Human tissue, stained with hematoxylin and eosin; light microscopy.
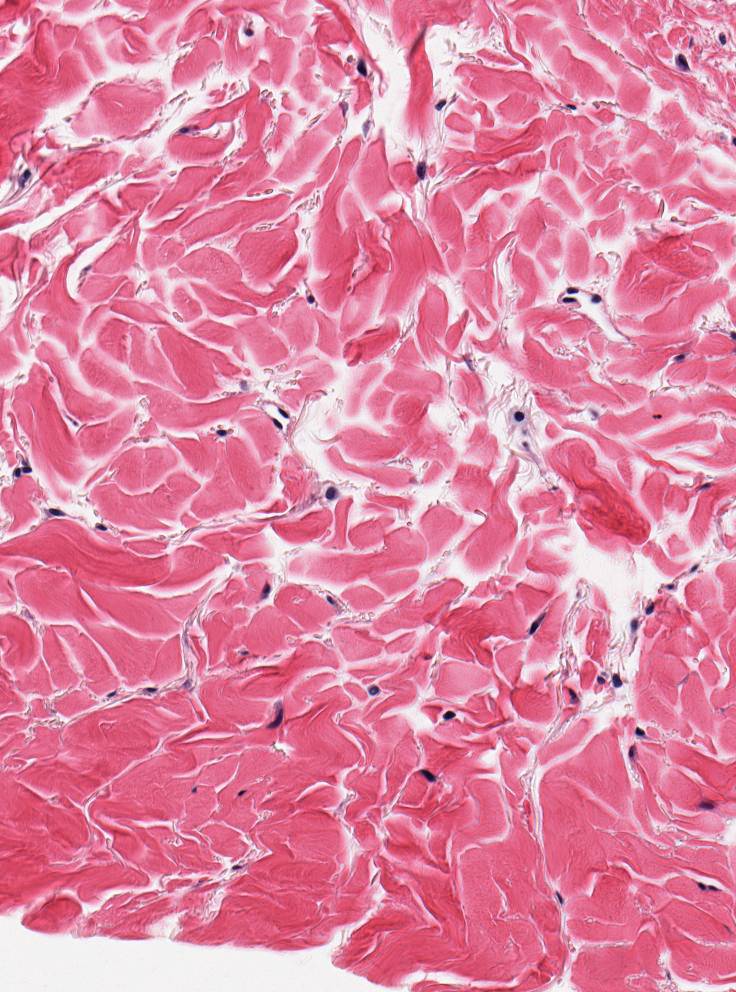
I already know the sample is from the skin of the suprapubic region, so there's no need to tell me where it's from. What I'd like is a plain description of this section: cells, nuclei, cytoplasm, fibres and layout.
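Across this section nuclei are sparse. Those present are small and dark blue, lying mostly in the narrow spaces between fibres. No fat cells are present anywhere in the field. Along the bottom left the tissue ends and empty white background shows.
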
